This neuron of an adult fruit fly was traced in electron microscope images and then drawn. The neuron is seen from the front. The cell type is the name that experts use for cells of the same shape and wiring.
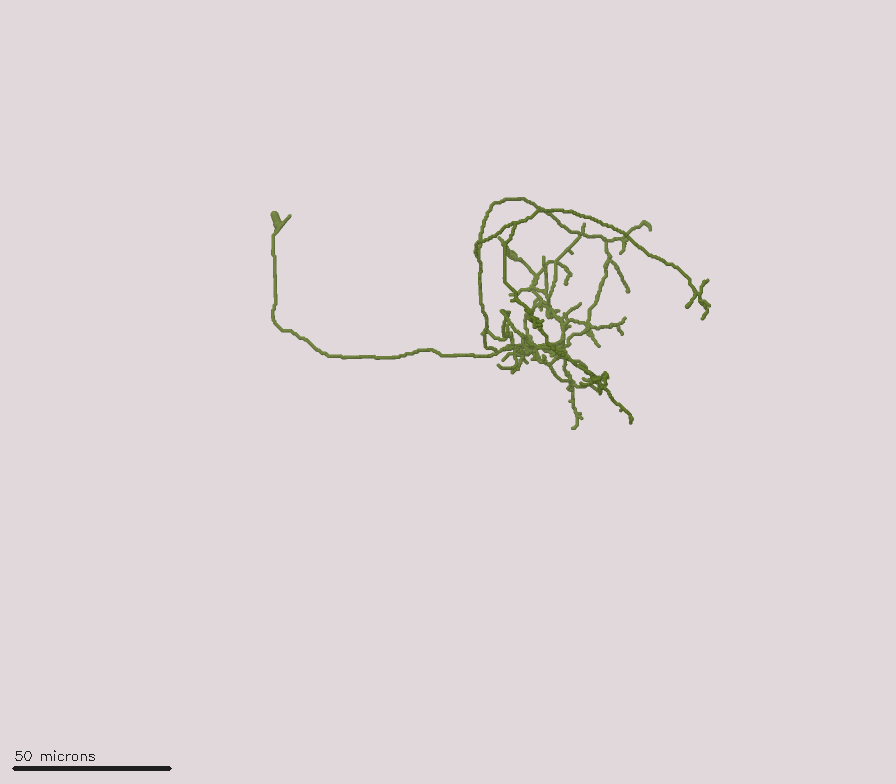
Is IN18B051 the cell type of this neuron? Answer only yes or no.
yes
